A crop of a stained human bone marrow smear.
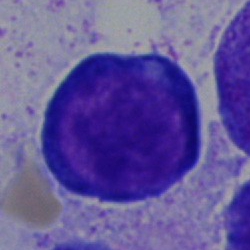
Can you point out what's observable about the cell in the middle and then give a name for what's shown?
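Look first at the chromatin: its texture is fine, with no coarse dark clumps. Notice too that the whole cell stains a deep blue-purple. You won't find any granules within it, and its surface carries no projections or blebs. This cell is a proerythroblast.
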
